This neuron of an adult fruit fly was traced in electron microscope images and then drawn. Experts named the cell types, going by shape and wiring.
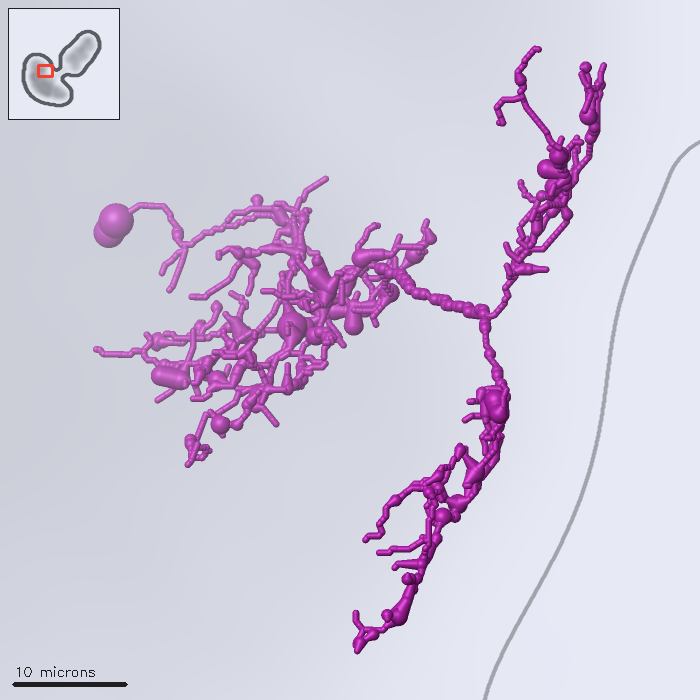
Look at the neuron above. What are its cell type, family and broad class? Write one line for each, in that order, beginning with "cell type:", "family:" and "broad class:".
cell type: TmY5a
family: TmY
broad class: optic-lobe intrinsic neuron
